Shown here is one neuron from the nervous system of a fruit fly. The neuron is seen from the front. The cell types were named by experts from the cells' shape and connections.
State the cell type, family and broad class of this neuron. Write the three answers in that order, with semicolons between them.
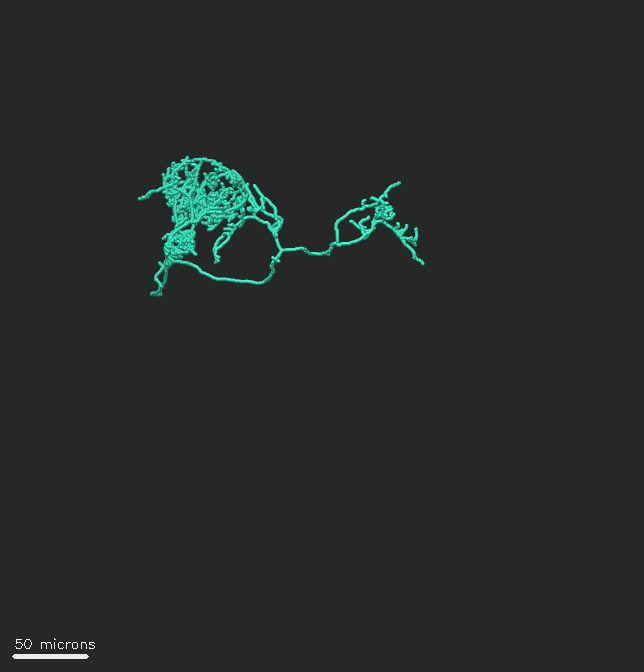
MBON22; MBON; central-brain intrinsic neuron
